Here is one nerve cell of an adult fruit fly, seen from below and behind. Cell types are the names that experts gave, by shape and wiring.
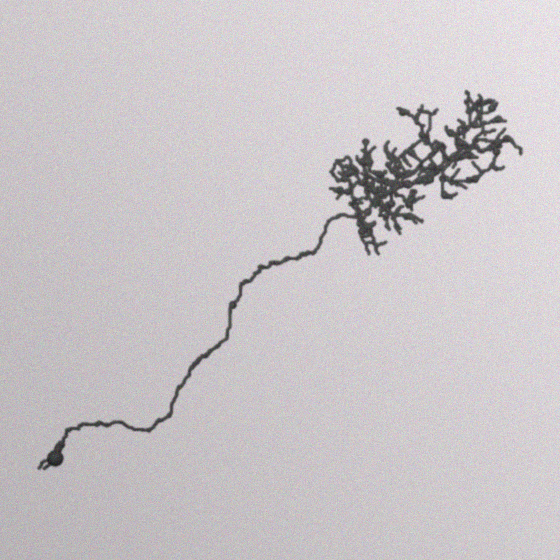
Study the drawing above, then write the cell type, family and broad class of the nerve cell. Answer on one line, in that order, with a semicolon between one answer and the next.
Li14; Li; optic-lobe intrinsic neuron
